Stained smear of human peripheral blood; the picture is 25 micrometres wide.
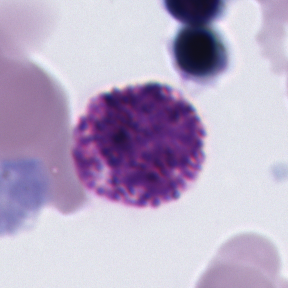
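Basophil, the cell in the middle of a stained smear of human peripheral blood. Its outline is round, and it measures about 12 micrometres across. Coarse dark purple granules fill the entire cell. These granules extend right to the rim, giving the border a beaded look. They also cover the nucleus, so its shape cannot be traced.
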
